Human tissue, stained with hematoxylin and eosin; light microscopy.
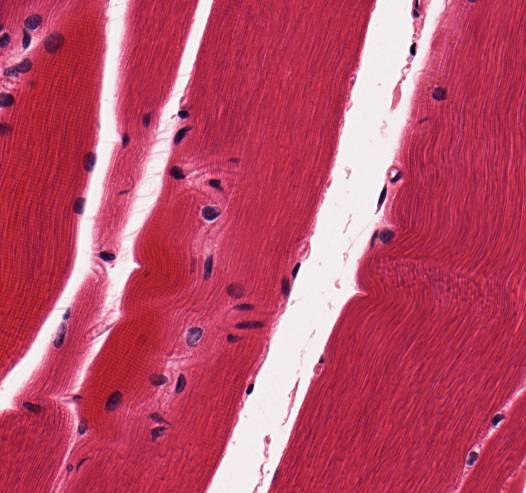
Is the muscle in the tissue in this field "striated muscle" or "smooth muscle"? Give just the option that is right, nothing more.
Striated muscle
